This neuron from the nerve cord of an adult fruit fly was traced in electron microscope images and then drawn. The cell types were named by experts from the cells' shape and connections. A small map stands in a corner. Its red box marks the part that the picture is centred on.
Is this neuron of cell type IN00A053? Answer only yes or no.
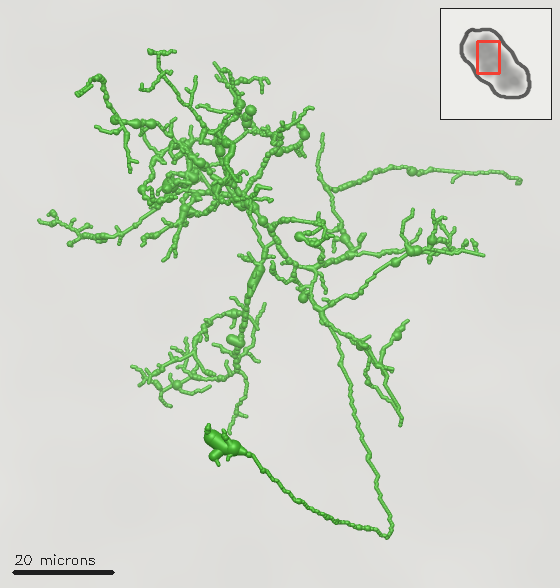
no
